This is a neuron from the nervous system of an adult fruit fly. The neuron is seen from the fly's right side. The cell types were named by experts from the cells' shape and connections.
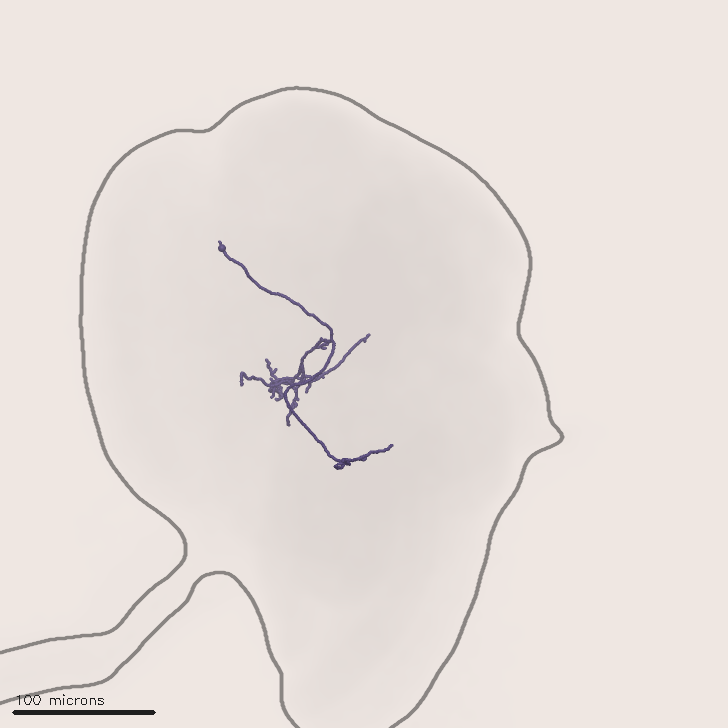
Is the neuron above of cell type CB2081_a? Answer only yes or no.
yes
